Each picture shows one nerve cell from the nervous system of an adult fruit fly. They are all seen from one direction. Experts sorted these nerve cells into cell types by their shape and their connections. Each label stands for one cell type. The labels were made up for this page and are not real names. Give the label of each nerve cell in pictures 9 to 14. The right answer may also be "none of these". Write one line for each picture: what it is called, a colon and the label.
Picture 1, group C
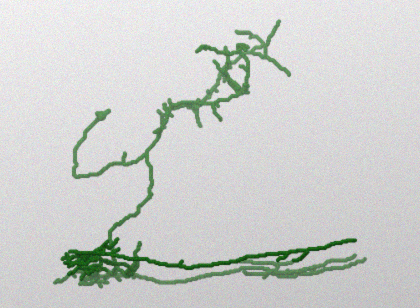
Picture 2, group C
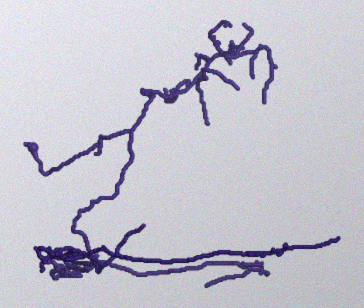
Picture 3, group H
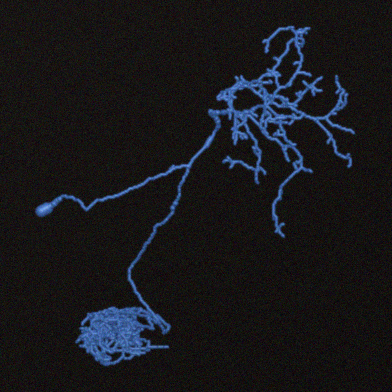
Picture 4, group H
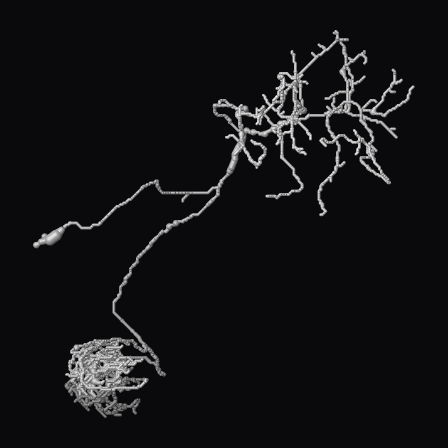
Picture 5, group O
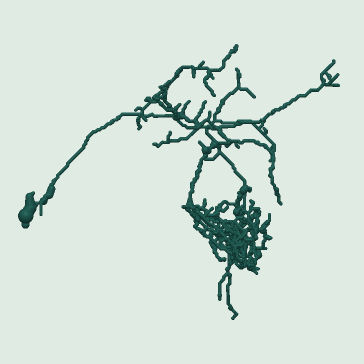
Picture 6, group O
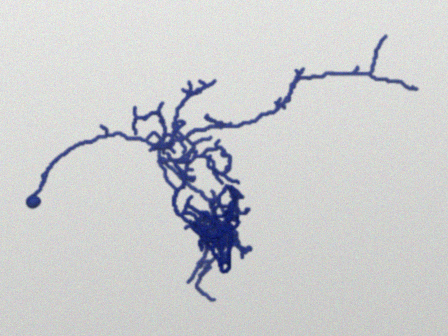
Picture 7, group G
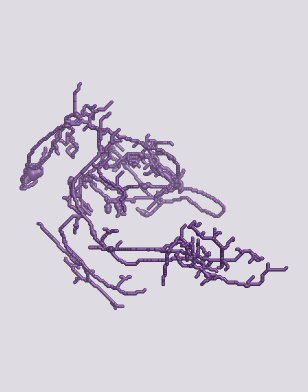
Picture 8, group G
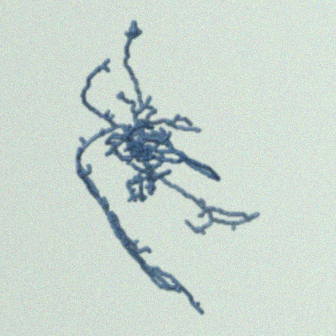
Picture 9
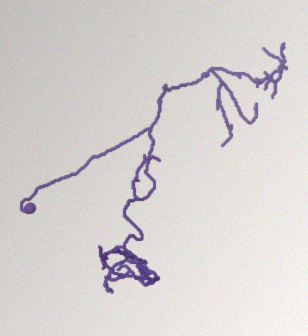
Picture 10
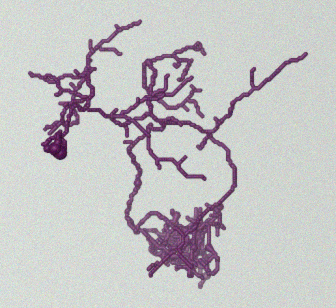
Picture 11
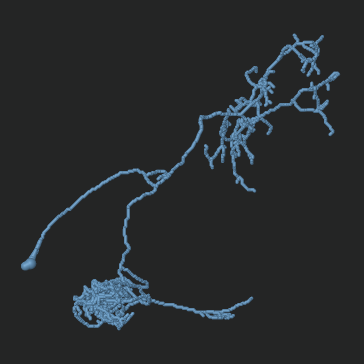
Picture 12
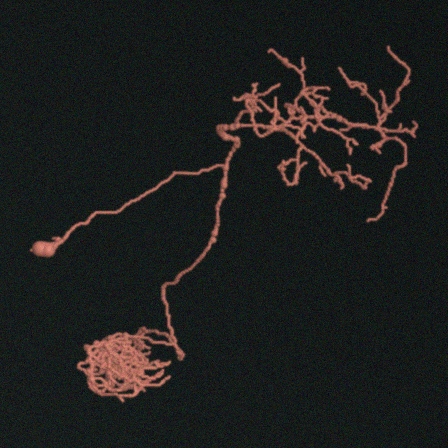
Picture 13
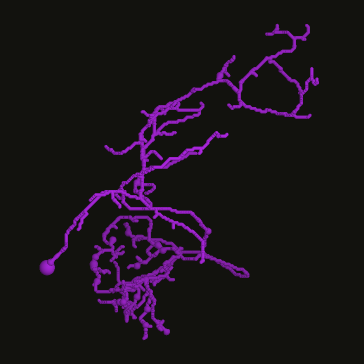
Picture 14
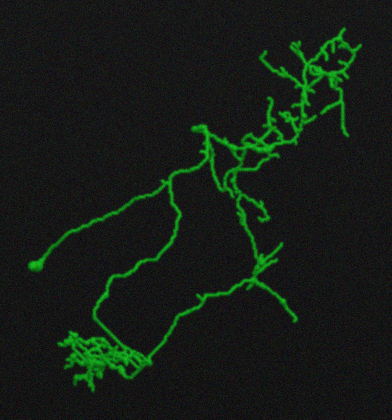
9: none of these
10: group O
11: group H
12: group H
13: none of these
14: group C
